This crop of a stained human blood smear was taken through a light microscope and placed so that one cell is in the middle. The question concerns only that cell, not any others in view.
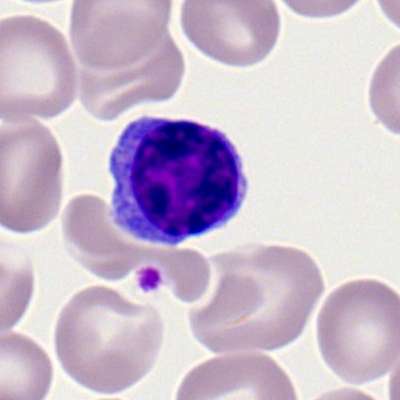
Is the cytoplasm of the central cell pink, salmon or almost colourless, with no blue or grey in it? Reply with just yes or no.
No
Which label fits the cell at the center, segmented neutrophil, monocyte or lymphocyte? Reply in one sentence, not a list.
This crop is built around a lymphocyte at its centre.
